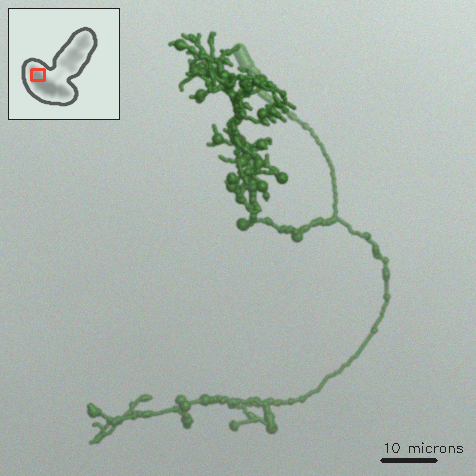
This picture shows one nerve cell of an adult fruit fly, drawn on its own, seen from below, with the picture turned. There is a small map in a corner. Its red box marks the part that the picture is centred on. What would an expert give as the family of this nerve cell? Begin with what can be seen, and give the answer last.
It is in the brain and does not reach the nerve cord. The cell body can be seen at the top of the picture. By the scale bar it is about 75 microns tall in this view. Its broad class is visual projection neuron. Its family is hemilineage VPNp3.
